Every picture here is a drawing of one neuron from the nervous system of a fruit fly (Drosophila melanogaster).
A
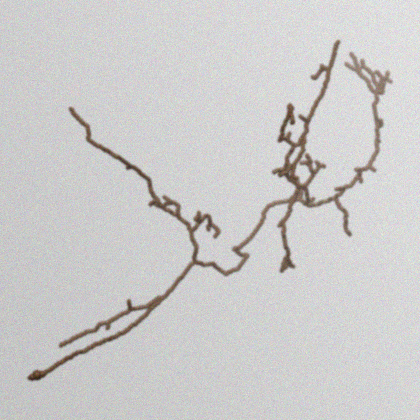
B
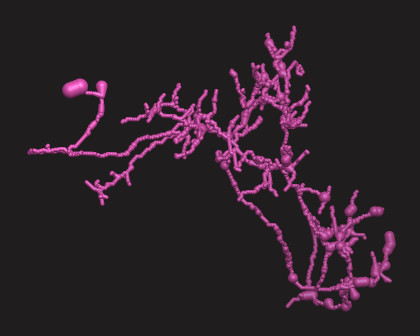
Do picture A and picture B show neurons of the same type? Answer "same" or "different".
different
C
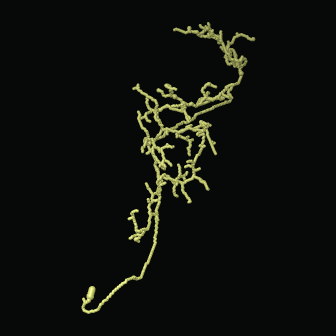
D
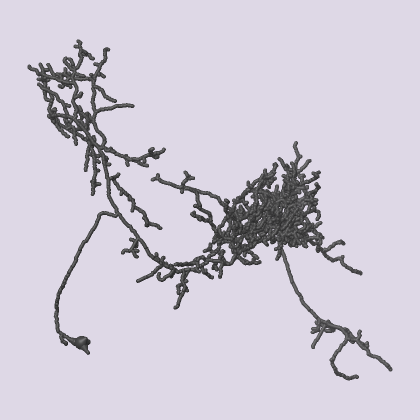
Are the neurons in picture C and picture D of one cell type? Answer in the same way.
different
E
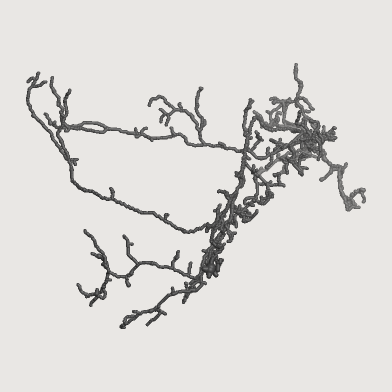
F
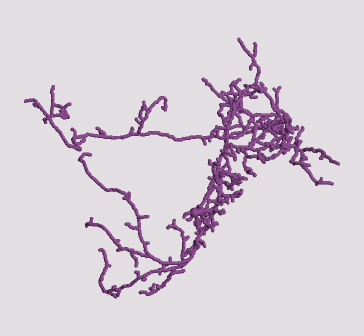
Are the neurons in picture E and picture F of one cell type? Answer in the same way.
same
